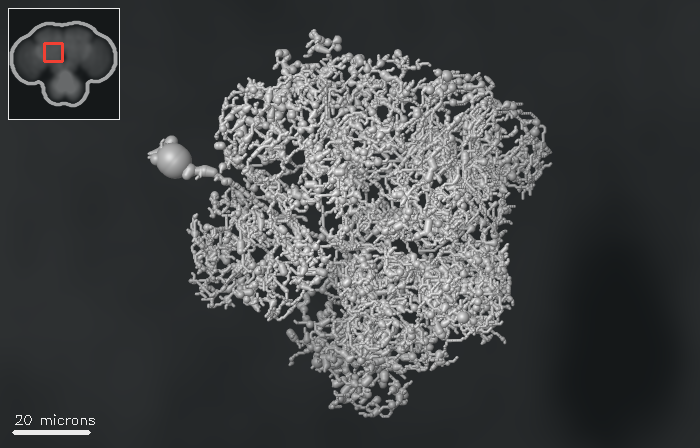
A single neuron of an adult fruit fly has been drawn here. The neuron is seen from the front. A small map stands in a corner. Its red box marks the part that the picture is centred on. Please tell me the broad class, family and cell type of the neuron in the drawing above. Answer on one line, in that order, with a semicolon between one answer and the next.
central-brain intrinsic neuron; hemilineage ALl1_dorsal; lLN2T_b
